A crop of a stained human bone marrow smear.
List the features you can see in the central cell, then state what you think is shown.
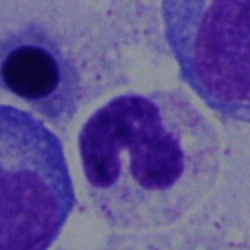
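Nucleus bent into a horseshoe, notch opening downward. Chromatin dense, deeply stained purple. No nucleoli visible. Widest band of cytoplasm on the right side of the nucleus. Central cell: band neutrophil.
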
